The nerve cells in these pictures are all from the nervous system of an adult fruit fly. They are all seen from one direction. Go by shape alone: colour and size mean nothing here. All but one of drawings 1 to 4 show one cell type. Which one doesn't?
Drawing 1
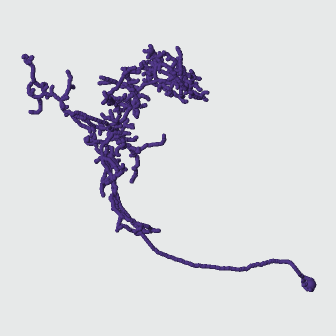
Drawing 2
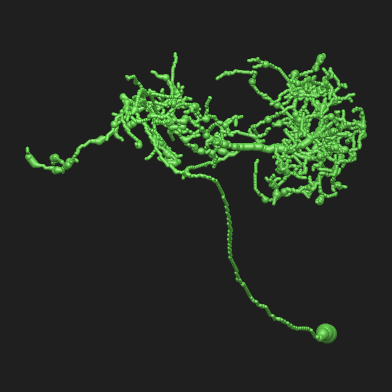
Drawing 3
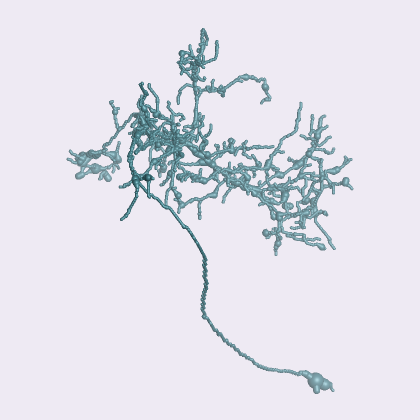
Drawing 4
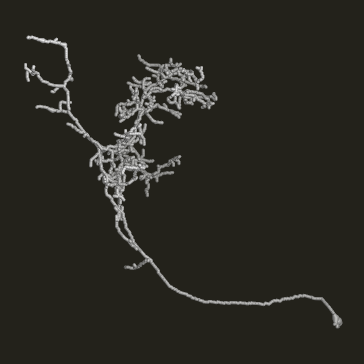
Drawing 2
